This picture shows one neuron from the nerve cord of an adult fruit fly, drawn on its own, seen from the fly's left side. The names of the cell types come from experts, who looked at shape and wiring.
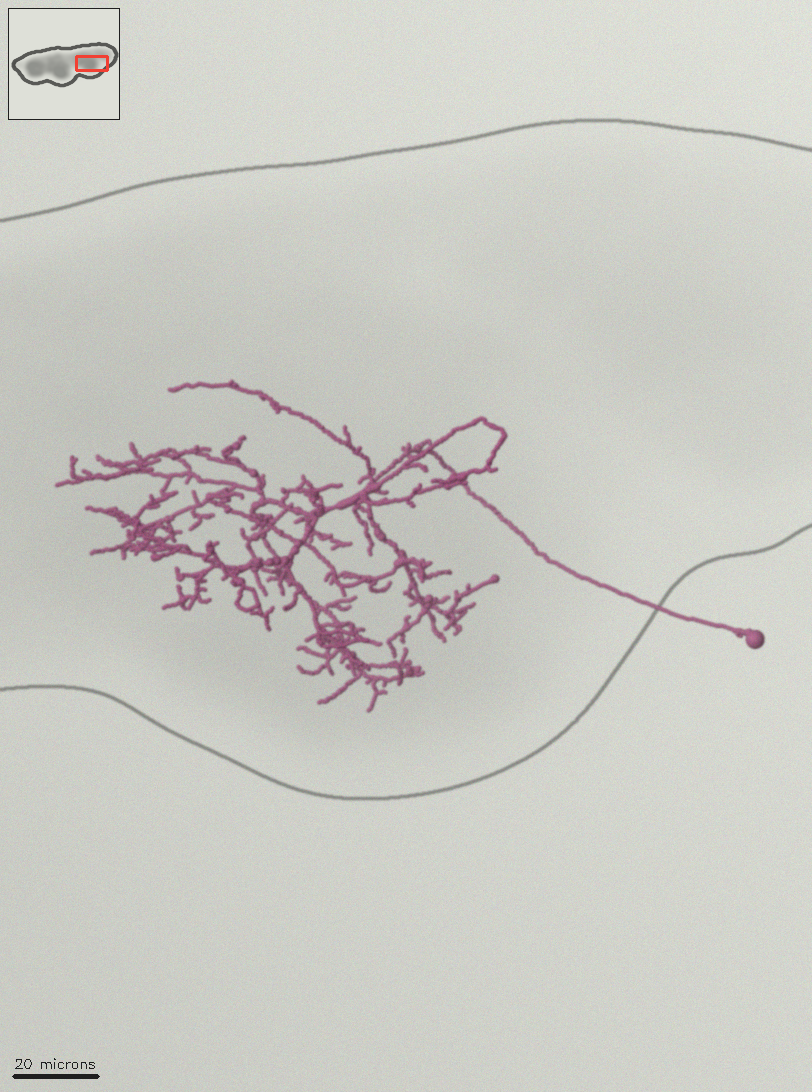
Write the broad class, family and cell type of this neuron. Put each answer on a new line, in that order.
nerve-cord intrinsic neuron
hemilineage 04B
IN04B112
